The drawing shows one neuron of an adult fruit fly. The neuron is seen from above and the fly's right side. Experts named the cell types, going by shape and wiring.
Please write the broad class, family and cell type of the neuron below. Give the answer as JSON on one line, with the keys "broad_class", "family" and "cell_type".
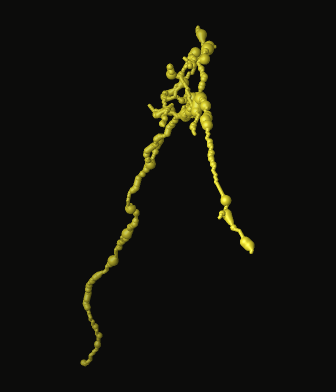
{"broad_class": "sensory neuron entering the brain", "family": "class gustatory", "cell_type": "LB4b"}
